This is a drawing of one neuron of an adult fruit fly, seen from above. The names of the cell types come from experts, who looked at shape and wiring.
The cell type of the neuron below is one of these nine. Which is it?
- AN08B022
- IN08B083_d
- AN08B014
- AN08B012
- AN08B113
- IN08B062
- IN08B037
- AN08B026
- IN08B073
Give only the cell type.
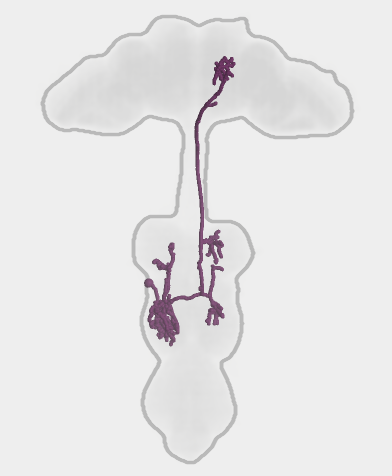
AN08B022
